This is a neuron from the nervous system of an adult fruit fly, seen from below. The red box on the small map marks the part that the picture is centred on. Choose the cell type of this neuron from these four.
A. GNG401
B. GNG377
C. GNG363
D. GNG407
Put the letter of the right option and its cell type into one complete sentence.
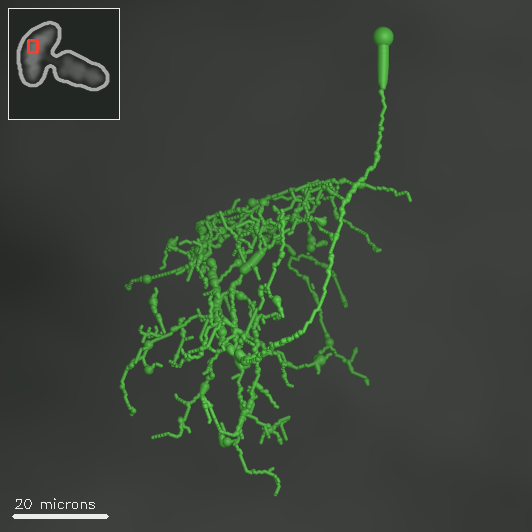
Cell type GNG407, found in option D, is the type of the neuron.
